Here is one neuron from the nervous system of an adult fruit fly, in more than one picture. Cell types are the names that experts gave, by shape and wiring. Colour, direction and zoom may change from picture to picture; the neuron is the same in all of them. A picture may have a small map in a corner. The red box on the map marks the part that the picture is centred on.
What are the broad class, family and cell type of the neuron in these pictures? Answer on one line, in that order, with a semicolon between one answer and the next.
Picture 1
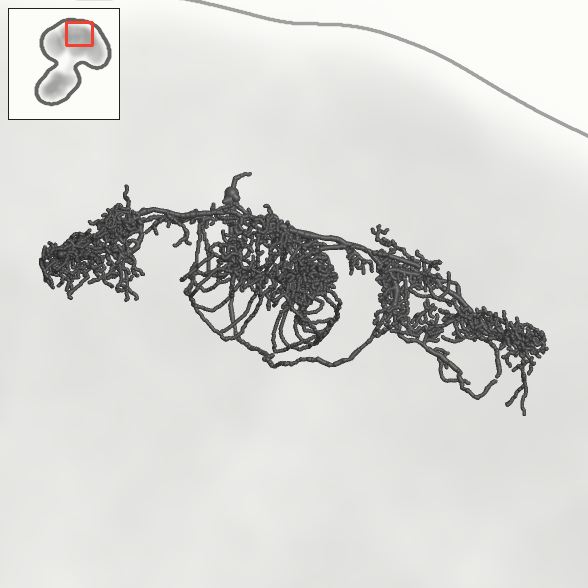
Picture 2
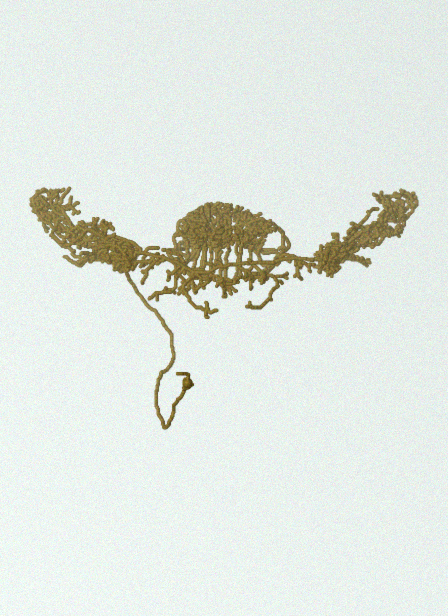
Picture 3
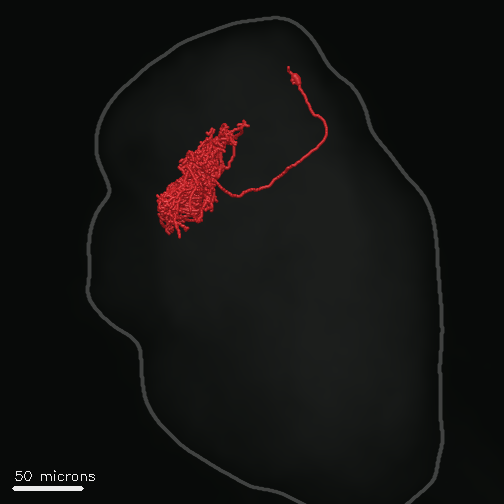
central-brain intrinsic neuron; class CX; ExR1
